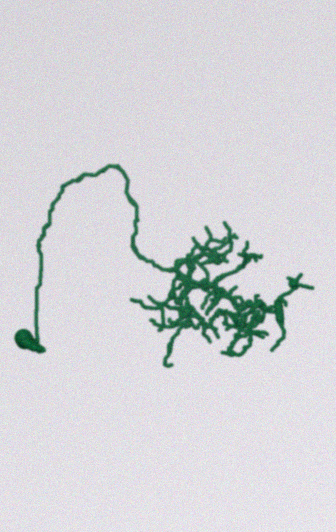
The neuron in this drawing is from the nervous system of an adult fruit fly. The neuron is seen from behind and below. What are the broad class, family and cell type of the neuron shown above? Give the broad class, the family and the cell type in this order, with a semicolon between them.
optic-lobe intrinsic neuron; Li; Li22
